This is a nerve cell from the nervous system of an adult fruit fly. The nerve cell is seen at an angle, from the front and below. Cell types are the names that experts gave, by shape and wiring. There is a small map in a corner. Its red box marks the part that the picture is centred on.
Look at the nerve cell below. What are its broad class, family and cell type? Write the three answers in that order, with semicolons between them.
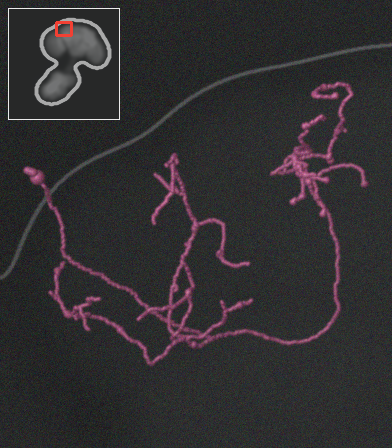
central-brain intrinsic neuron; hemilineage LHp3; LHPV5h4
